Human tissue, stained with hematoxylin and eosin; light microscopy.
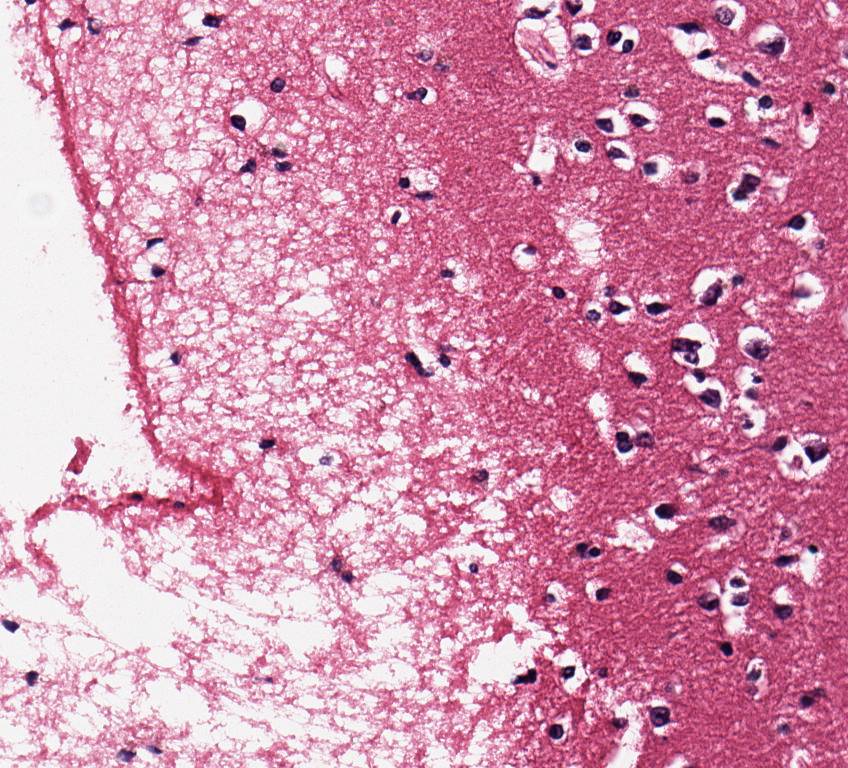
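Cerebral cortex, with the field divided into a pale, loosely textured left part holding few nuclei and a denser, more deeply pink right part crowded with cells. On the left, many small clear vacuoles give a sieve-like appearance, and scattered small, dark, round nuclei without visible cytoplasm are present. On the right, many cells have dark nuclei and a rim of pink cytoplasm, often within clear spaces.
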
